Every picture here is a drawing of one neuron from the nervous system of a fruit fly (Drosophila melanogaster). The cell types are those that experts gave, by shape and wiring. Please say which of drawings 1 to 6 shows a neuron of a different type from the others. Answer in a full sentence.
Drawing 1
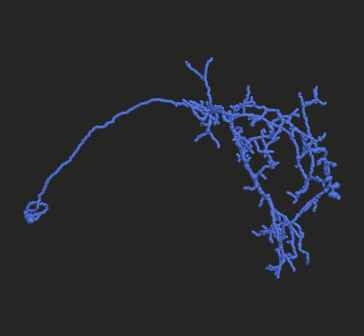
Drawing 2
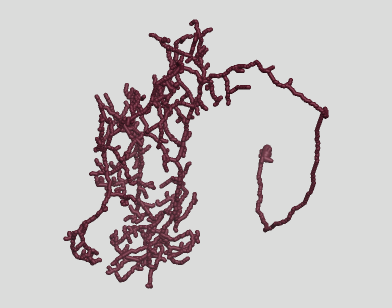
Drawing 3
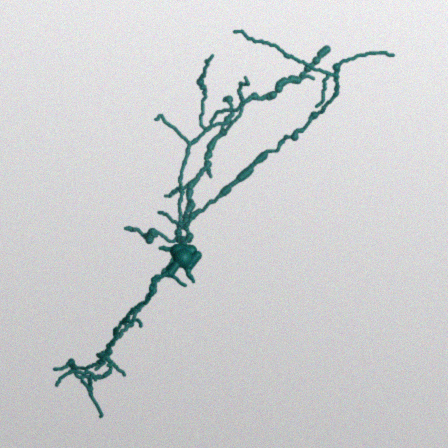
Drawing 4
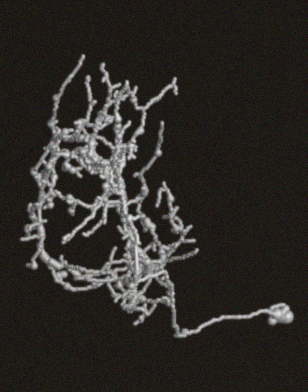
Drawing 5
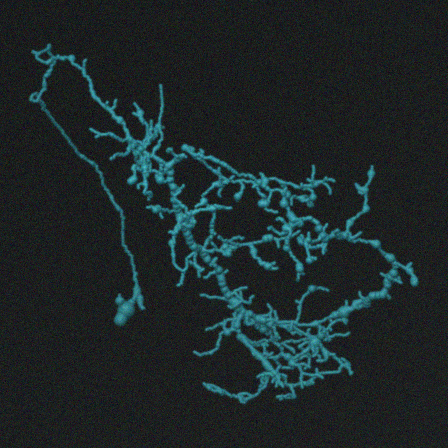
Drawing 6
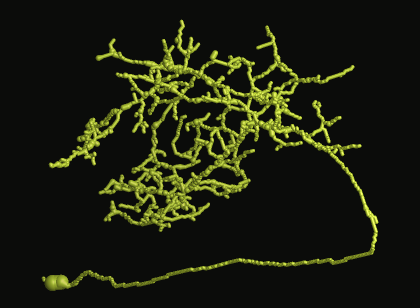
The neuron in drawing 3 is of another cell type than the rest.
